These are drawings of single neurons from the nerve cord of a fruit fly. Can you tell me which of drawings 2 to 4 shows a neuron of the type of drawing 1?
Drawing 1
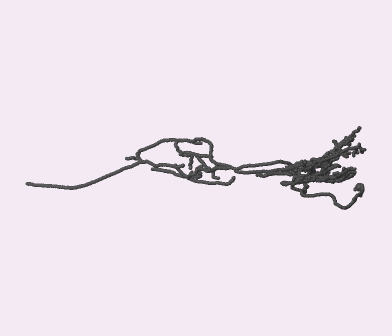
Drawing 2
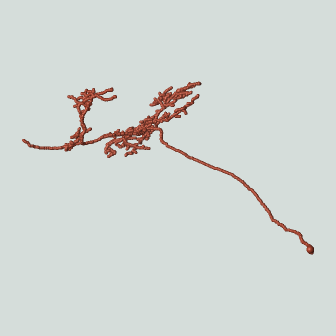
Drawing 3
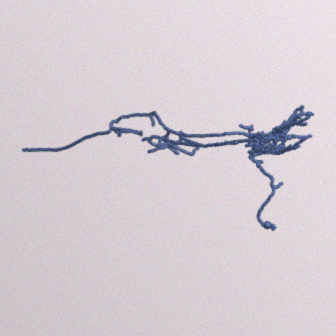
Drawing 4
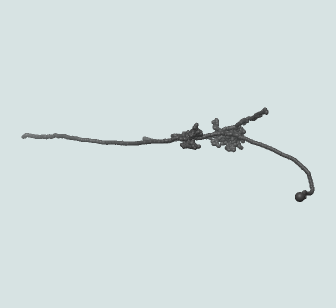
Drawing 3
